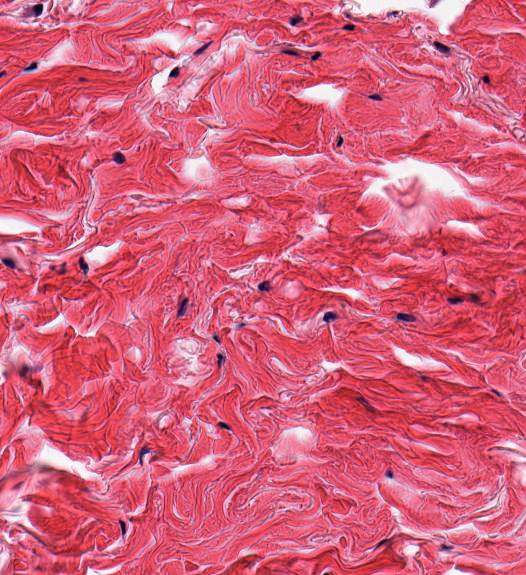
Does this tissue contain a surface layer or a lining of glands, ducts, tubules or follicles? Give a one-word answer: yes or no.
No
